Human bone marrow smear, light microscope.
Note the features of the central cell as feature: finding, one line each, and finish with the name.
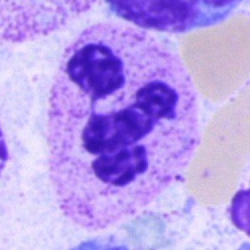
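Outline: rounded to oval, smooth
Chromatin: dark purple, densely clumped
Nucleoli: none visible
Vacuoles: none seen in cytoplasm
Name: segmented neutrophil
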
